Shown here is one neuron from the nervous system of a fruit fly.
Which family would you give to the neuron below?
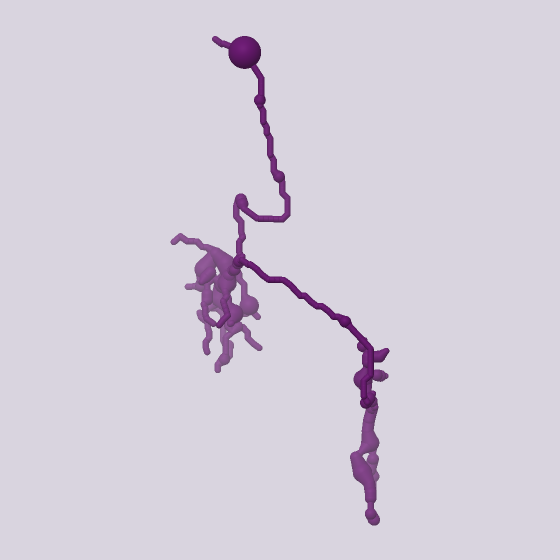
T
